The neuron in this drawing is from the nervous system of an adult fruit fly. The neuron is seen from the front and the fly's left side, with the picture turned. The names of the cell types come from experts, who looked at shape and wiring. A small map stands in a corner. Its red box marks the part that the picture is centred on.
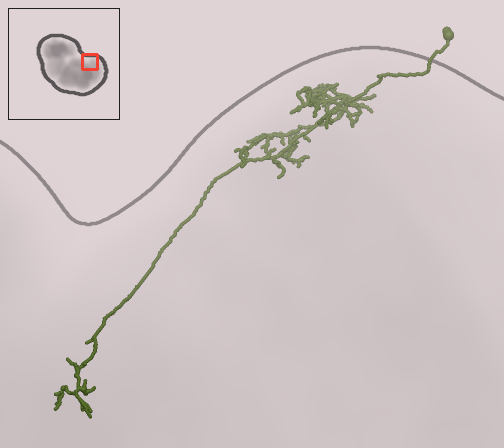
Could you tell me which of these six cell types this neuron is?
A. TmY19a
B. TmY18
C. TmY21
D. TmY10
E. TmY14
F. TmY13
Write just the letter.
D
